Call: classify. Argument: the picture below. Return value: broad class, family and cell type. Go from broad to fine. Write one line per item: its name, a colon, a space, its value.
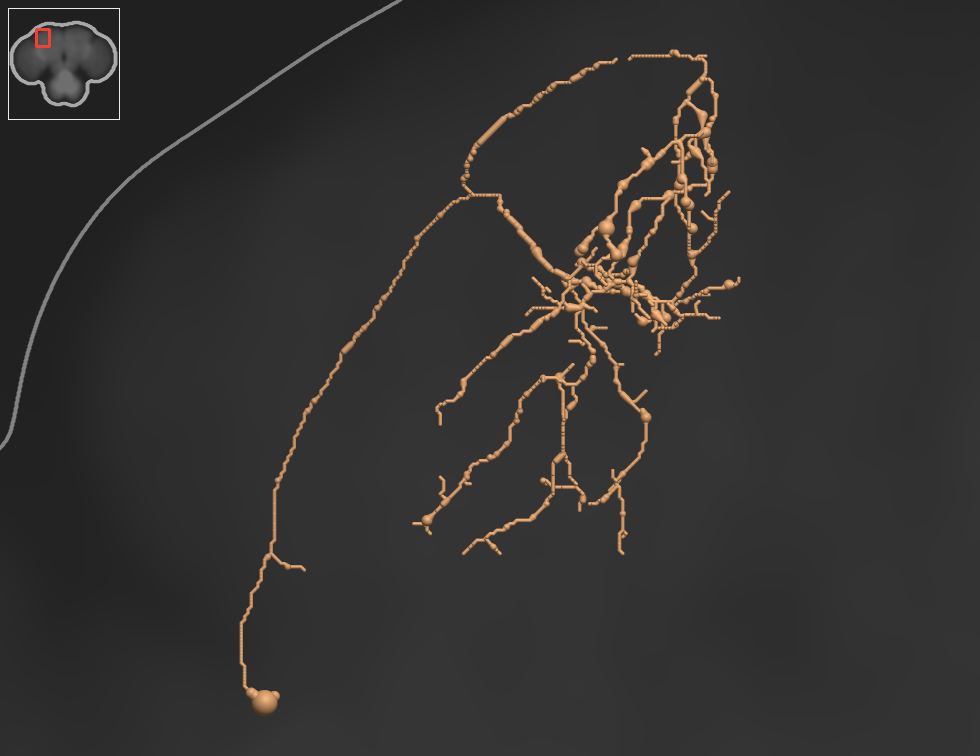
broad class: central-brain intrinsic neuron
family: hemilineage SLPpl3
cell type: SLP345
